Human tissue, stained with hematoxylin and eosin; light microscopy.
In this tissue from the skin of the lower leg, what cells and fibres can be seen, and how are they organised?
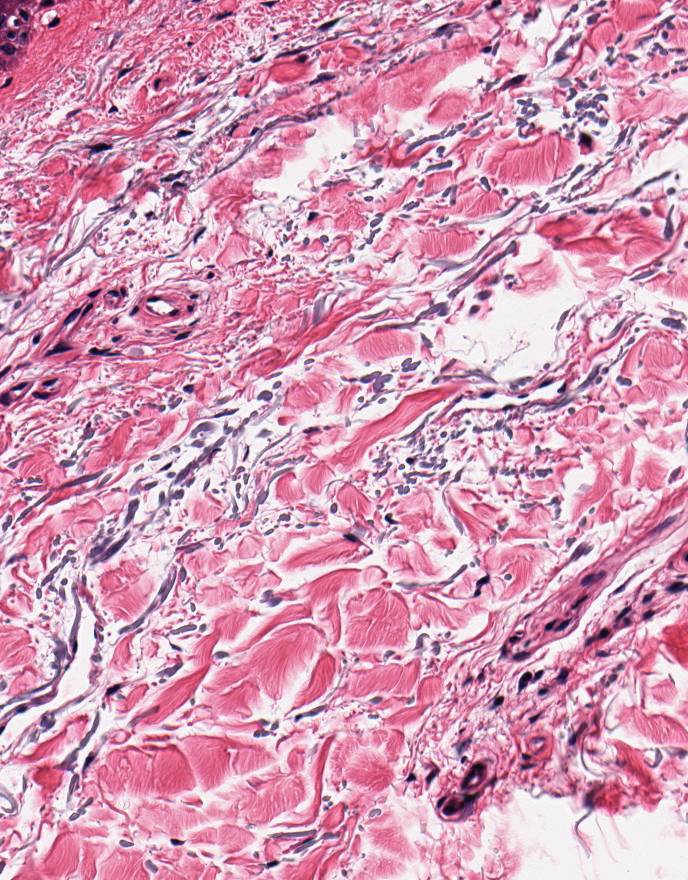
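Nearly the whole field is thick, pink-staining collagen bundles, cut in many different planes. Between them you'll see scattered nuclei, mostly slender, dark and spindle-shaped. There are no fat cells anywhere.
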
